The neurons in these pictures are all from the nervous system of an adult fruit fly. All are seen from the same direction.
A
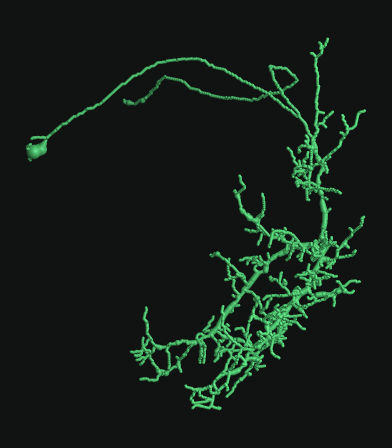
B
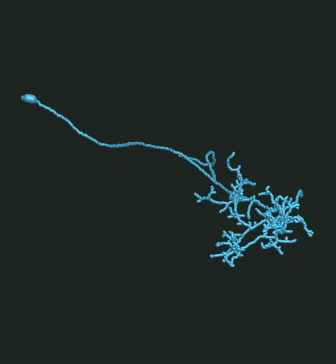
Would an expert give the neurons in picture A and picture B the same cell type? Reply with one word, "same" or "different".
same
